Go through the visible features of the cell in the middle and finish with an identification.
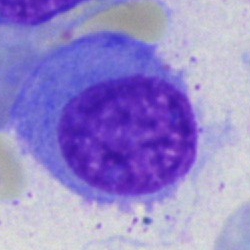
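Have a look at the cytoplasm here: it's blue, and its widest band sits on the left side of the nucleus. I don't see any granules in it, or any vacuoles either. Along the lower edge the cell has some small irregular projections. That's a plasma cell.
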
